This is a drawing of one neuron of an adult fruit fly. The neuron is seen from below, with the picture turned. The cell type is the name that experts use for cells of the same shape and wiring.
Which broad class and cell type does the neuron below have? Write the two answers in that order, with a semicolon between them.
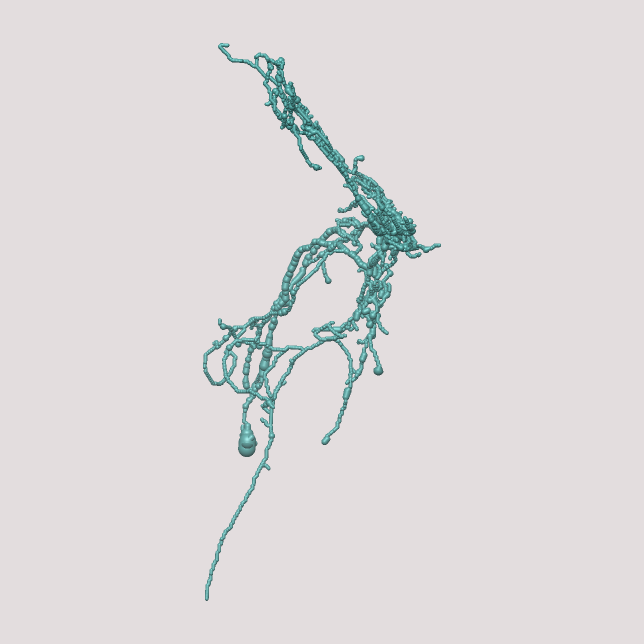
central-brain intrinsic neuron; aMe22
